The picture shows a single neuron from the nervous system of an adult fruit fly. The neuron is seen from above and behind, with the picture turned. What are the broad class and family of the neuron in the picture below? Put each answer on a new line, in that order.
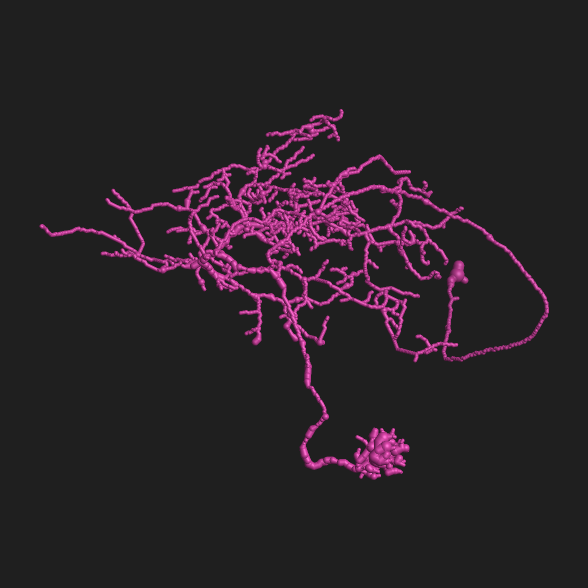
central-brain intrinsic neuron
hemilineage LALv1_dorsal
